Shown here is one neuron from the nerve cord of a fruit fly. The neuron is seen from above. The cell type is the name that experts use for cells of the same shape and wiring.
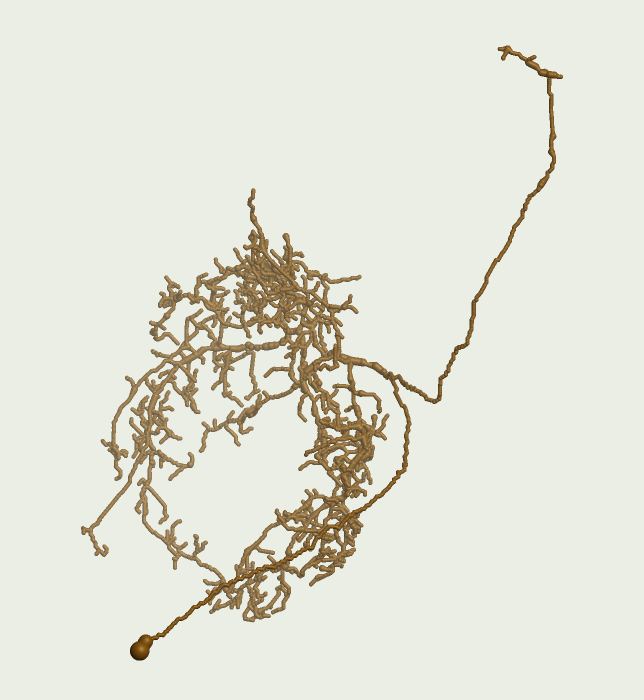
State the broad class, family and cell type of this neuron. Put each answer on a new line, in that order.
nerve-cord intrinsic neuron
hemilineage 23B
IN23B023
